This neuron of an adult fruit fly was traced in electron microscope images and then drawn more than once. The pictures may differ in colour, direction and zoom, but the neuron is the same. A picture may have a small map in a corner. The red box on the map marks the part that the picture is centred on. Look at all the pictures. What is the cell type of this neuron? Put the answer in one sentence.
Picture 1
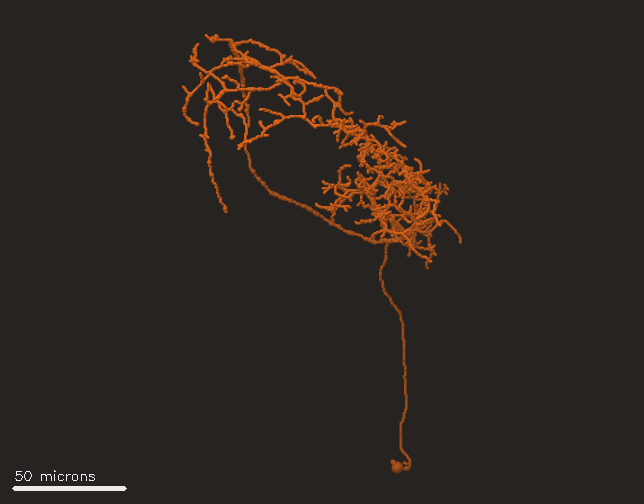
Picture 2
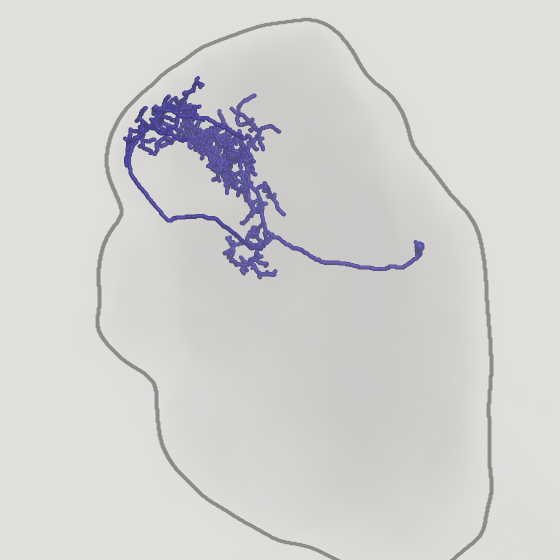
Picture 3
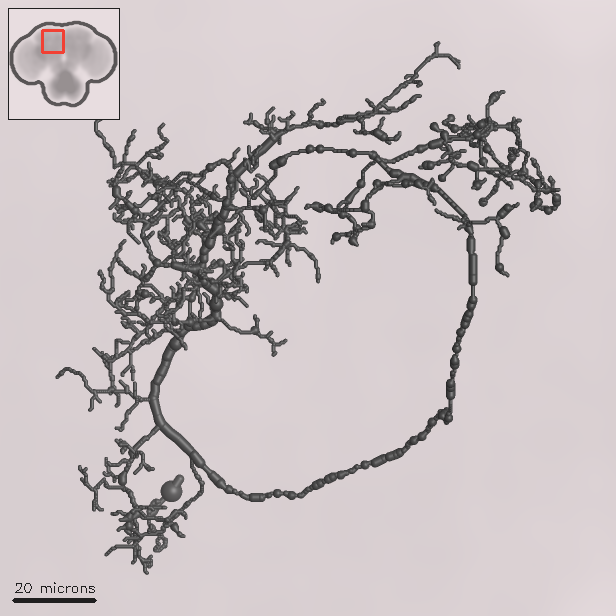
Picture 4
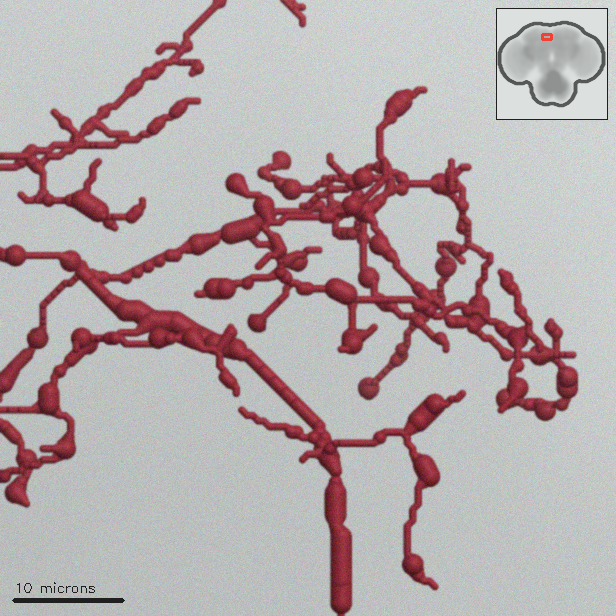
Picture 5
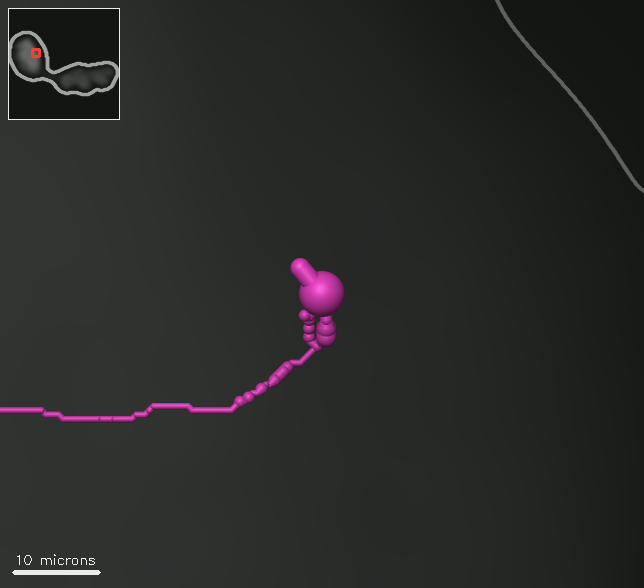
The cell type is SMP556.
